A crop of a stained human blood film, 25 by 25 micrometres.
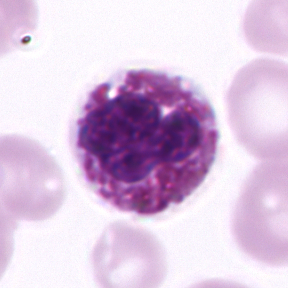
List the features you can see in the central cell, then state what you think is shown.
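At about 13 micrometres across, the cell has dense, dark purple nuclear chromatin. No nucleolus is visible in the nucleus. Coarse reddish-purple granules pack the cytoplasm. The cell is an eosinophil.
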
